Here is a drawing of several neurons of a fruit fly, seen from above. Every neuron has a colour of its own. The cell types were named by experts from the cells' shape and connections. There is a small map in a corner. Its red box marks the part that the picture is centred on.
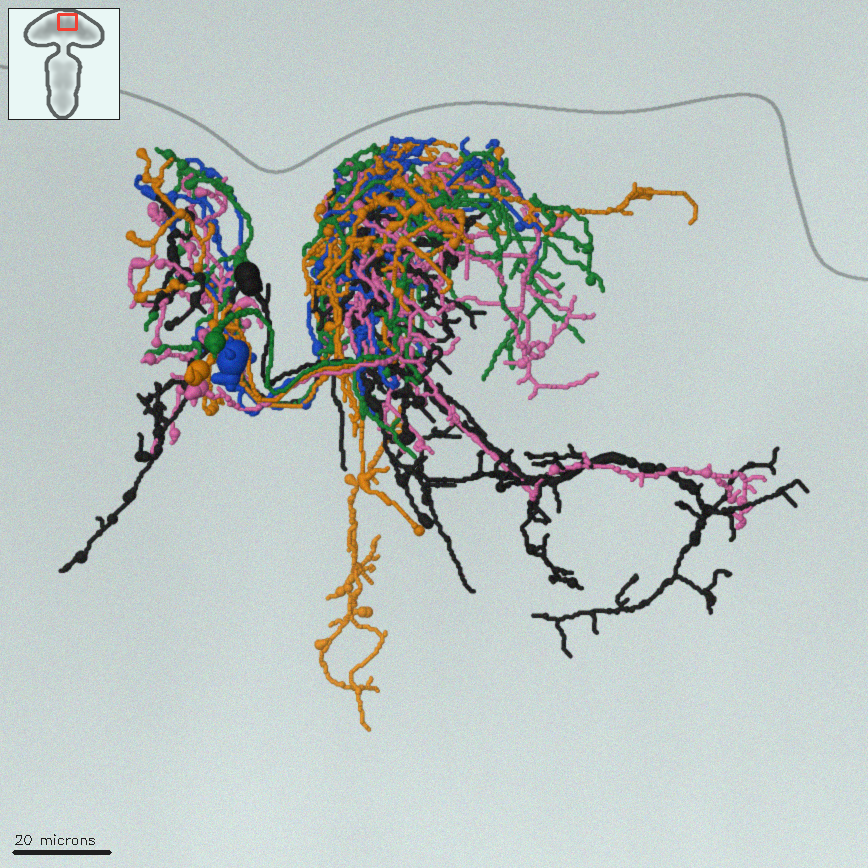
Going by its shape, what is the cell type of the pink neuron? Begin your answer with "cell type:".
cell type: SMP118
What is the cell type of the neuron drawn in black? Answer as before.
cell type: SMP117_a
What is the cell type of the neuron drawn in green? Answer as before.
cell type: SMP138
